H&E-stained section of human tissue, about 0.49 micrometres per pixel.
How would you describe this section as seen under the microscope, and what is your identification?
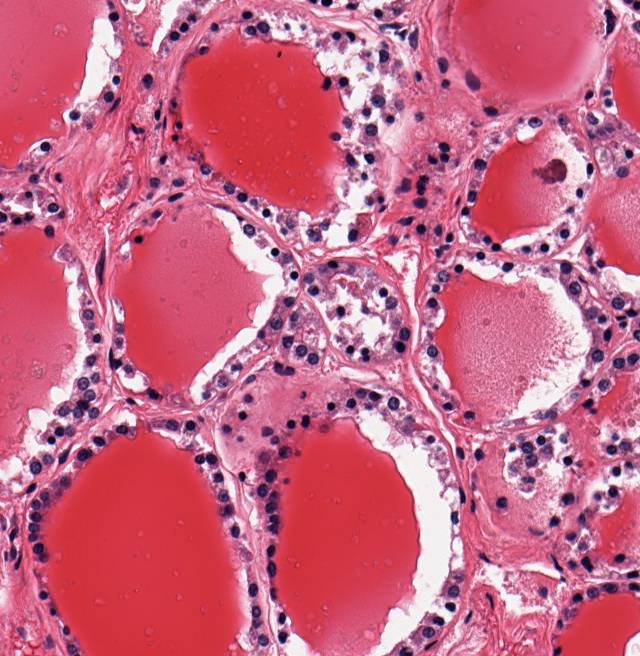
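What strikes me first is that the whole field is packed with closely set rounded follicles of varying size. Each is lined by a single layer of cuboidal cells with round dark nuclei, and only thin bands of pink fibrous stroma part one follicle from the next. Near the centre, a small follicle holds loose cells with pale cytoplasm instead of colloid. This is thyroid.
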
